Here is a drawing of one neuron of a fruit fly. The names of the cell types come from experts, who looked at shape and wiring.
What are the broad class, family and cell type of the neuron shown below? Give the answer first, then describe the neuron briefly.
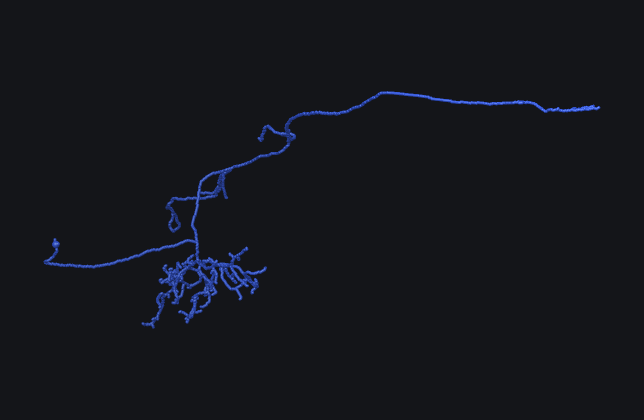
This is an ascending neuron. Its family is hemilineage 07B. Its cell type is AN07B063. The cell body can be seen on the left of the picture. In this view it is wider than it is tall.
